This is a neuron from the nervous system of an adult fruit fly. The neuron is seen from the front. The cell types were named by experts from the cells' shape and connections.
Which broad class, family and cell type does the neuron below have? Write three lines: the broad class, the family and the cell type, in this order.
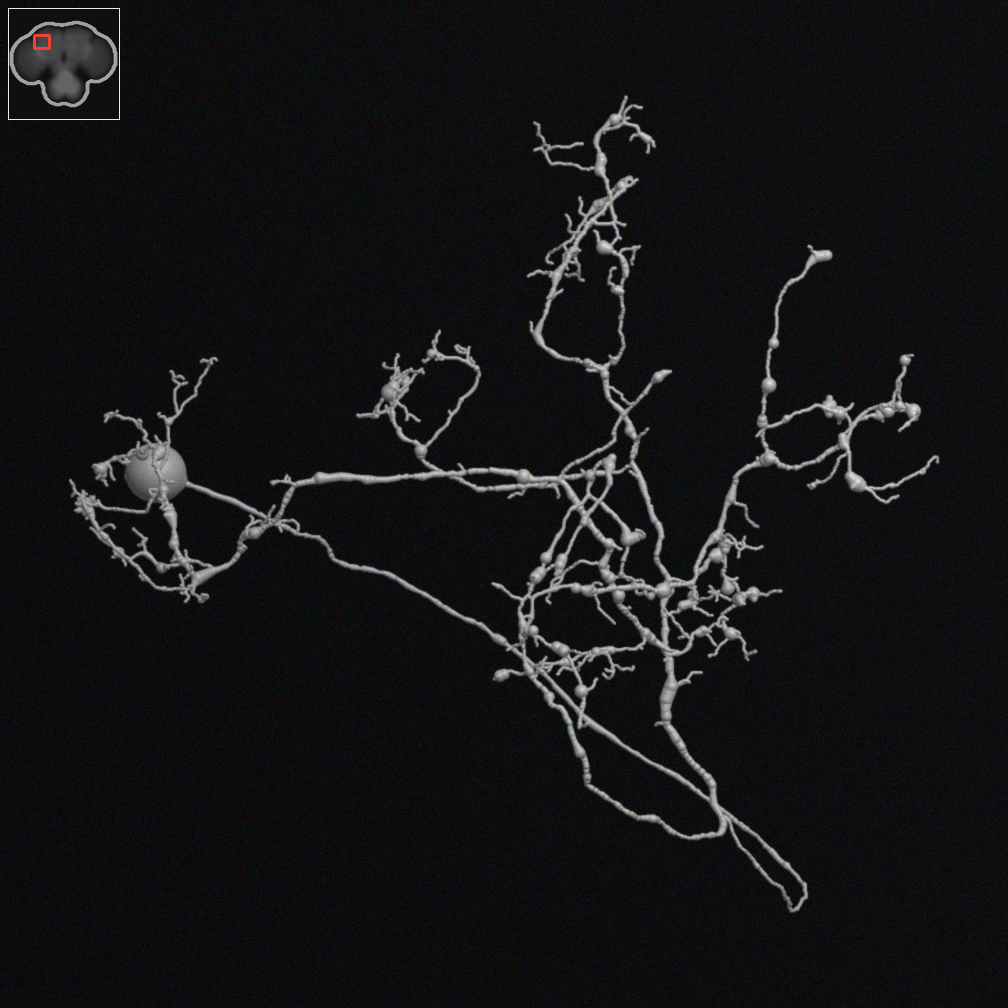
central-brain intrinsic neuron
hemilineage VLPp&l1_anterior
CB4117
